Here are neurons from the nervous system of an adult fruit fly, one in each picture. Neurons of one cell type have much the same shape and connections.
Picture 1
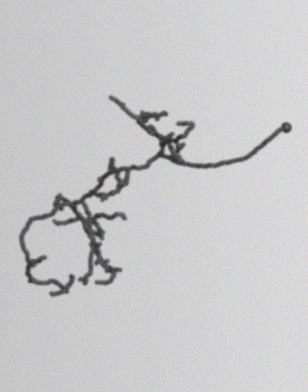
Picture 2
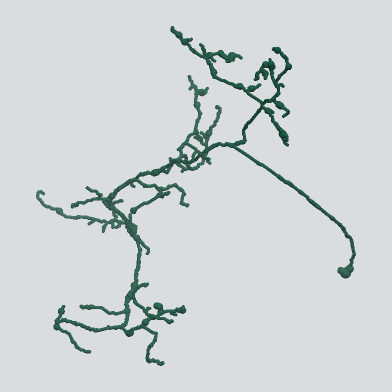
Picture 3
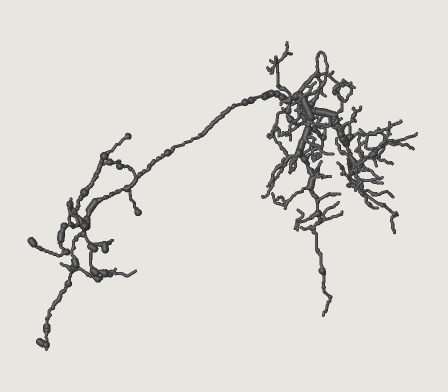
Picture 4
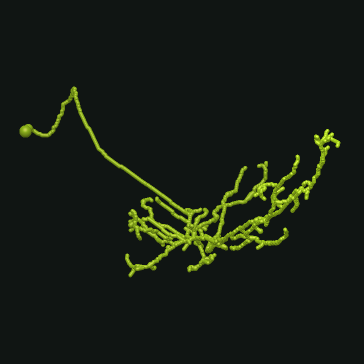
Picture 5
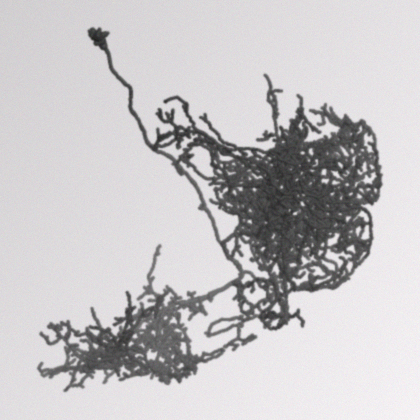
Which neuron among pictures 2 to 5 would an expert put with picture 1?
Picture 2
